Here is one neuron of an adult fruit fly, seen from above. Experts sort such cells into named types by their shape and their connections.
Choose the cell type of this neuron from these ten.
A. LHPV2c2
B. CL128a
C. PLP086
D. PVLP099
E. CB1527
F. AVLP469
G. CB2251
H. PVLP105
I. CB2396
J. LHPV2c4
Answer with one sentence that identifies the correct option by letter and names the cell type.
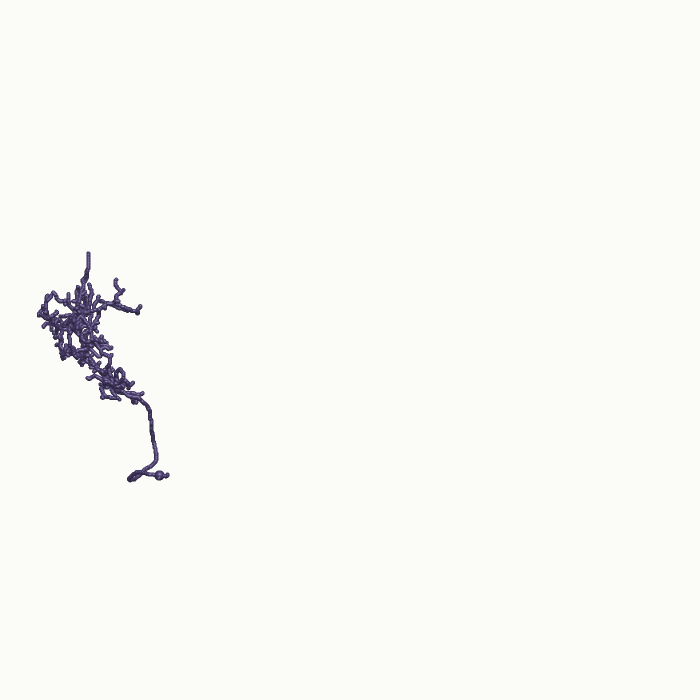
Option G, the cell type CB2251, describes the neuron.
